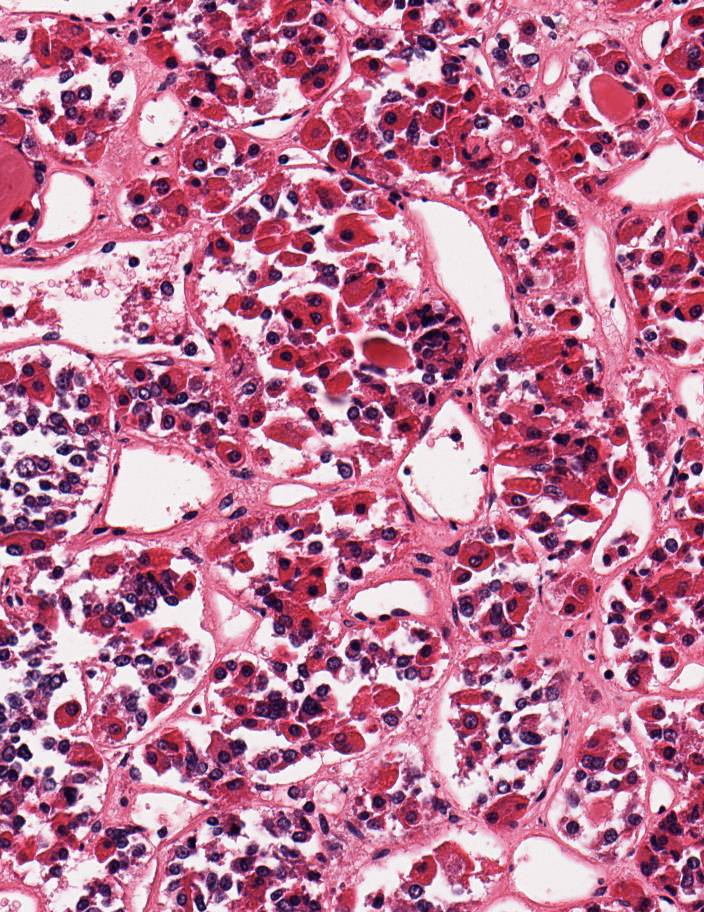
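Pituitary, haematoxylin and eosin. Throughout the field, cells are grouped into rounded nests separated by thin pink septa. Within each nest, many scattered cells with intensely red, eosinophilic cytoplasm are intermixed with cells having pale or scant cytoplasm. The nuclei of the nest cells are mostly round and dark, of fairly uniform size.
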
